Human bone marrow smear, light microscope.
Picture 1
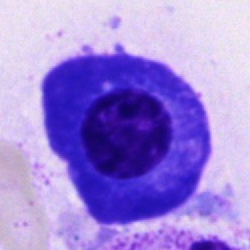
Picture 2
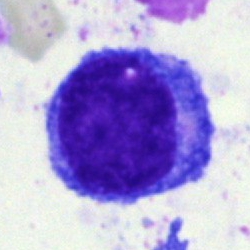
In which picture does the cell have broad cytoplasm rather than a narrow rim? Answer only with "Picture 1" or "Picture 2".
Picture 1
